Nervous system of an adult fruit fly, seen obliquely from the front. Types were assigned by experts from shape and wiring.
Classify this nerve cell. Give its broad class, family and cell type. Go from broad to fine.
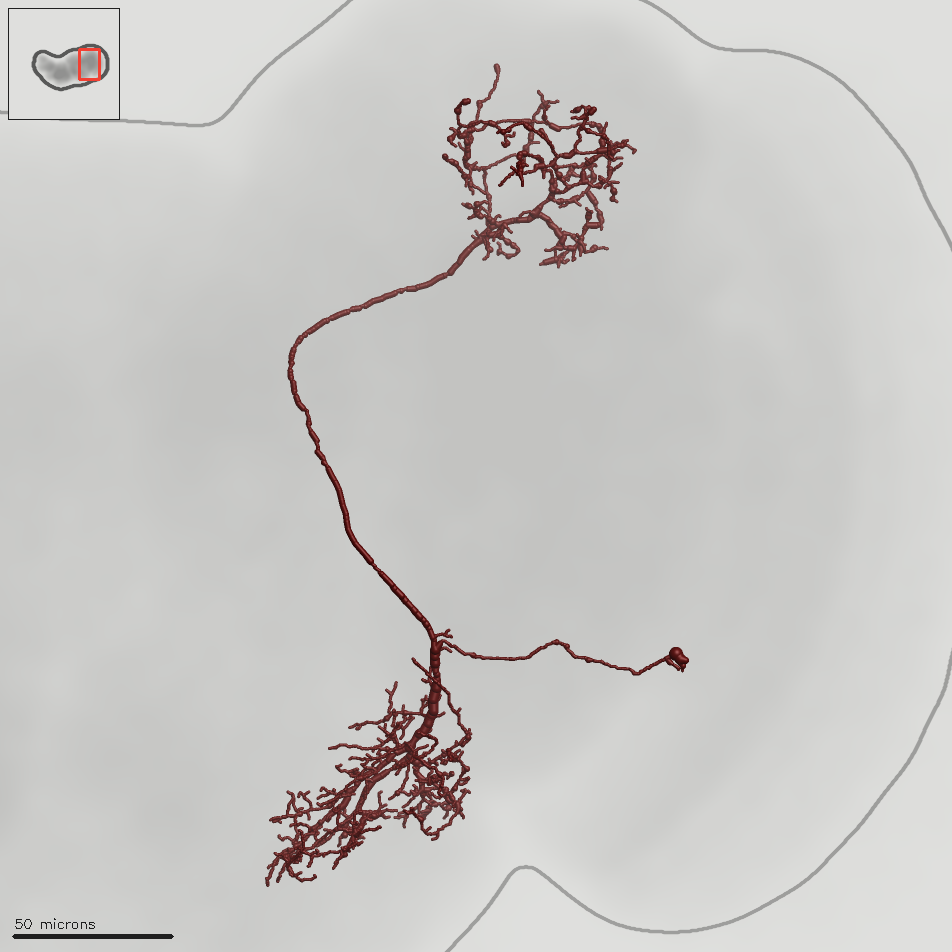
central-brain intrinsic neuron; hemilineage ALl1_ventral; SLP235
